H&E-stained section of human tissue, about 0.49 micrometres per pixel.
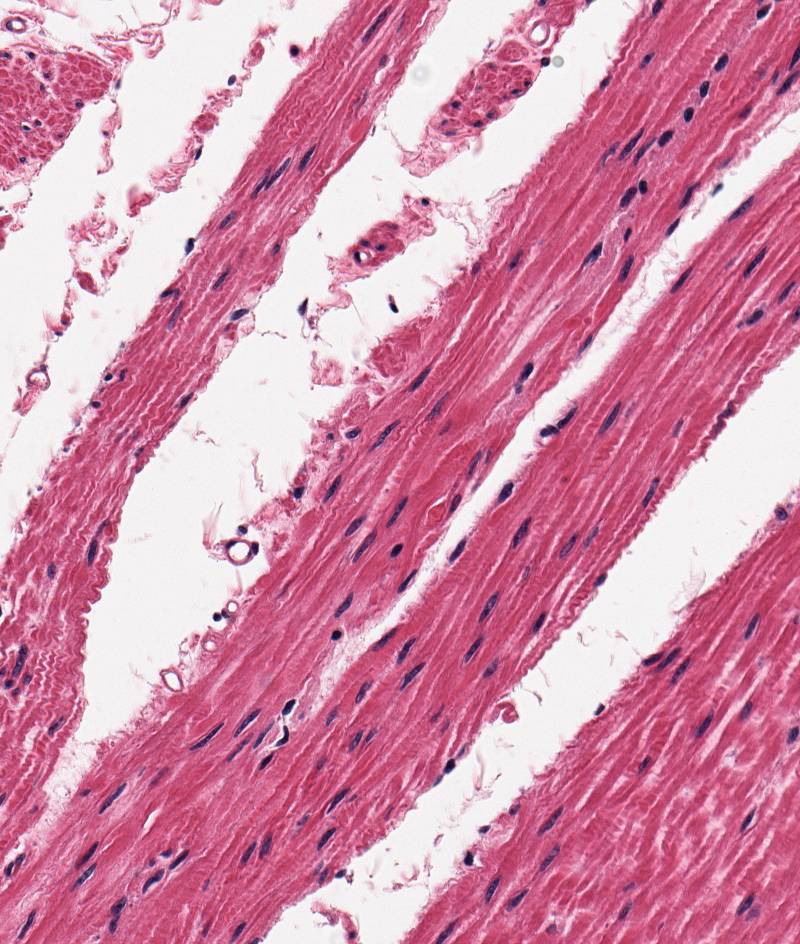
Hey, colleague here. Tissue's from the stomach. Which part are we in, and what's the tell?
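What you're looking at is smooth muscle. Follow the long parallel bundles of fibres running diagonally from lower left to upper right. The nuclei in the bundles are elongated and cigar-shaped, lying parallel to the fibres, in cytoplasm stained a strong, even pink, and that is what decides it.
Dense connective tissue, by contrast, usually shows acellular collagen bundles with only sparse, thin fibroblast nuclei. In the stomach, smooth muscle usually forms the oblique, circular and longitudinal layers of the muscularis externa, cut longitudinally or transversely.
Along the left side, notice that the fibres take a wavy course.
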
